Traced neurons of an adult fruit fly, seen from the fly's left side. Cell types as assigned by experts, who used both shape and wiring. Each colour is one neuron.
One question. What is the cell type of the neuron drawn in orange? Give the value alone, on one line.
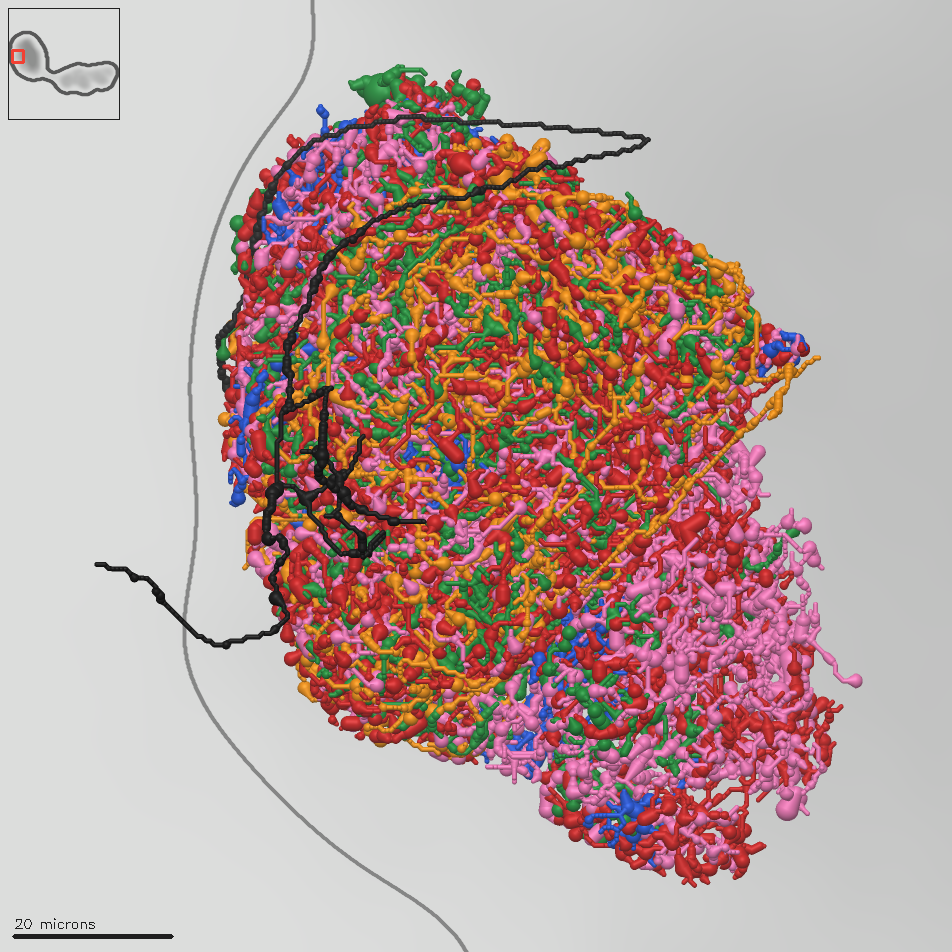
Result: lLN2T_d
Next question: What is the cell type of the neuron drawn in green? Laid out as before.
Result: lLN2T_c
